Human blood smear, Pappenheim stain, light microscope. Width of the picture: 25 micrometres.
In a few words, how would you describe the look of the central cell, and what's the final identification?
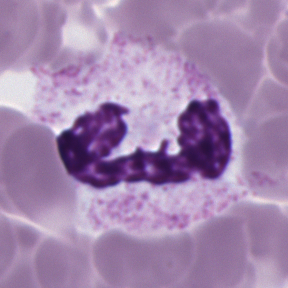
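Looking into the nucleus, I can't make out any nucleoli. Around it there's plenty of pale, almost colourless cytoplasm. Scattered all through that cytoplasm are small pink-violet granules. I check it for vacuoles as well, and there are none. So this is a segmented neutrophil.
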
